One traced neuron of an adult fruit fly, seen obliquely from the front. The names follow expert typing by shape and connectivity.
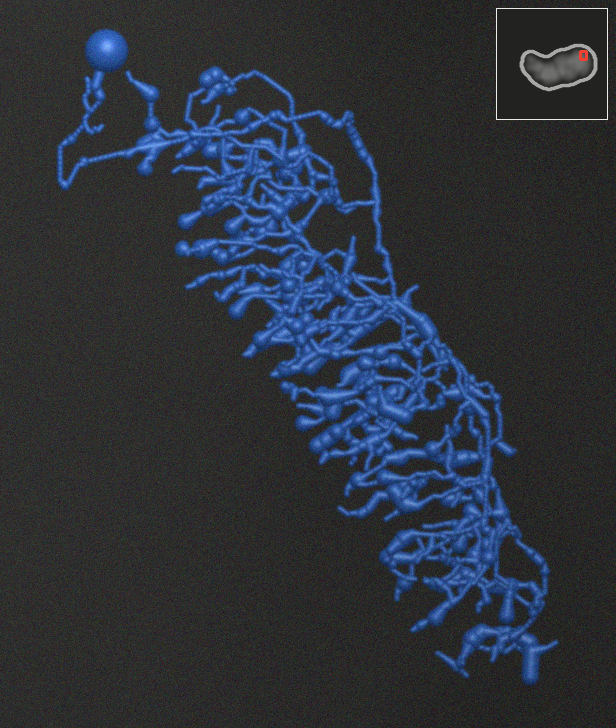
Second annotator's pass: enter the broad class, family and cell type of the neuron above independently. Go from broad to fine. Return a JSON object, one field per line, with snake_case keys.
{
 "broad_class": "optic-lobe intrinsic neuron",
 "family": "Pm",
 "cell_type": "Pm2a"
}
